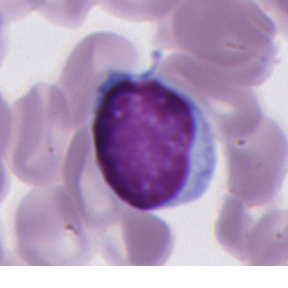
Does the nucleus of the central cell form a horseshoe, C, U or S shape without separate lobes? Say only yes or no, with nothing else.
No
